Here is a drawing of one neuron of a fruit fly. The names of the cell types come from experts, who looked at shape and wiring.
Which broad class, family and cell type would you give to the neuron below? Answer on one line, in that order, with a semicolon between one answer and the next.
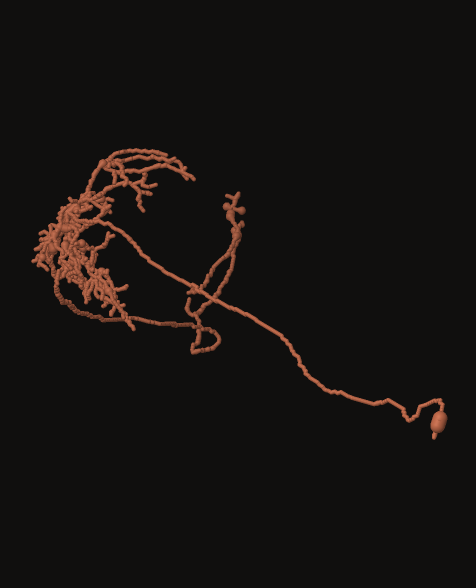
central-brain intrinsic neuron; class CX; FC2B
